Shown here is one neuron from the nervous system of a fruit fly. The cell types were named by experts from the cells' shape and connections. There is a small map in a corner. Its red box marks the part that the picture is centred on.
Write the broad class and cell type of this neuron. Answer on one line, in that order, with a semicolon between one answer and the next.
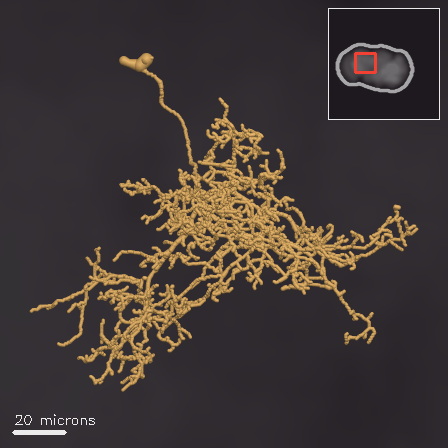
central-brain intrinsic neuron; CL140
